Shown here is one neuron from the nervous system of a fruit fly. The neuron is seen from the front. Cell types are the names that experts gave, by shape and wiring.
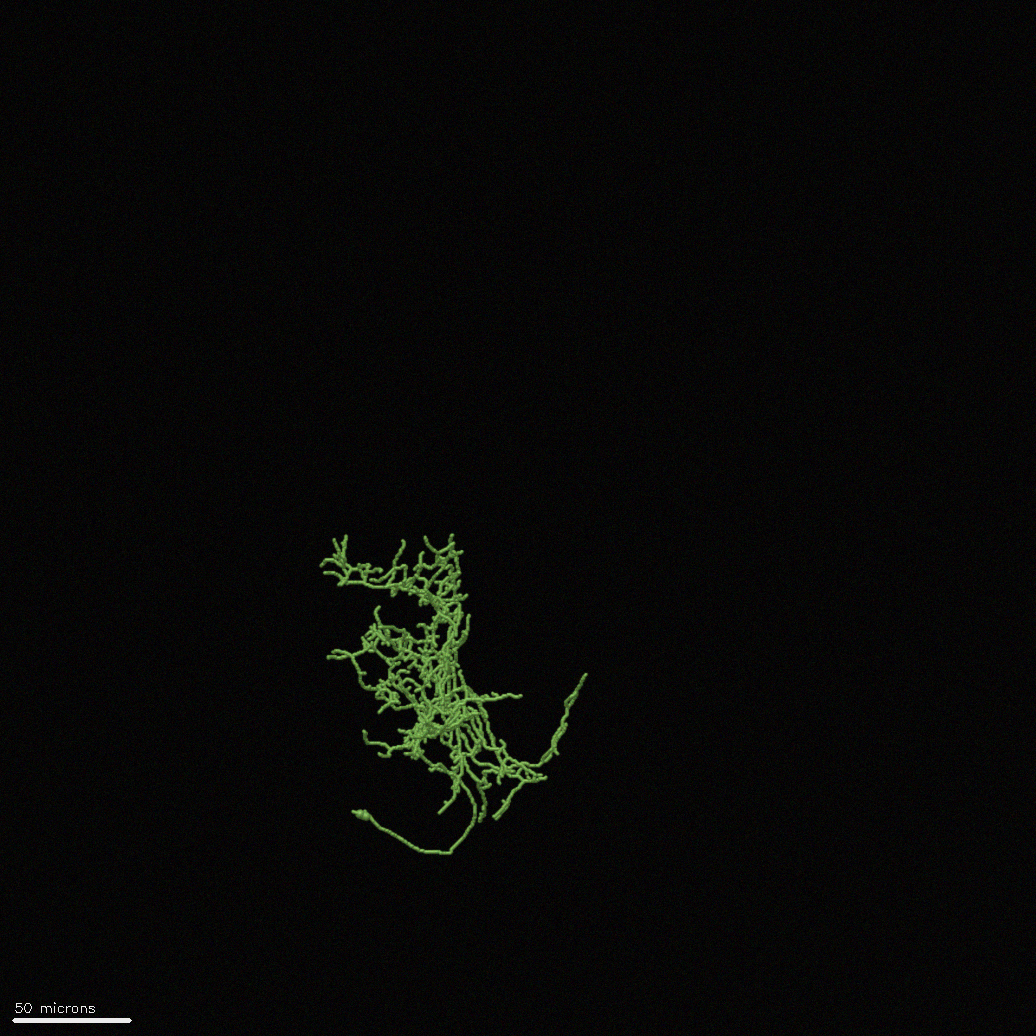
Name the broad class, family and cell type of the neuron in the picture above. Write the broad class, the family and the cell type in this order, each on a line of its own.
central-brain intrinsic neuron
hemilineage LB3
CB4247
